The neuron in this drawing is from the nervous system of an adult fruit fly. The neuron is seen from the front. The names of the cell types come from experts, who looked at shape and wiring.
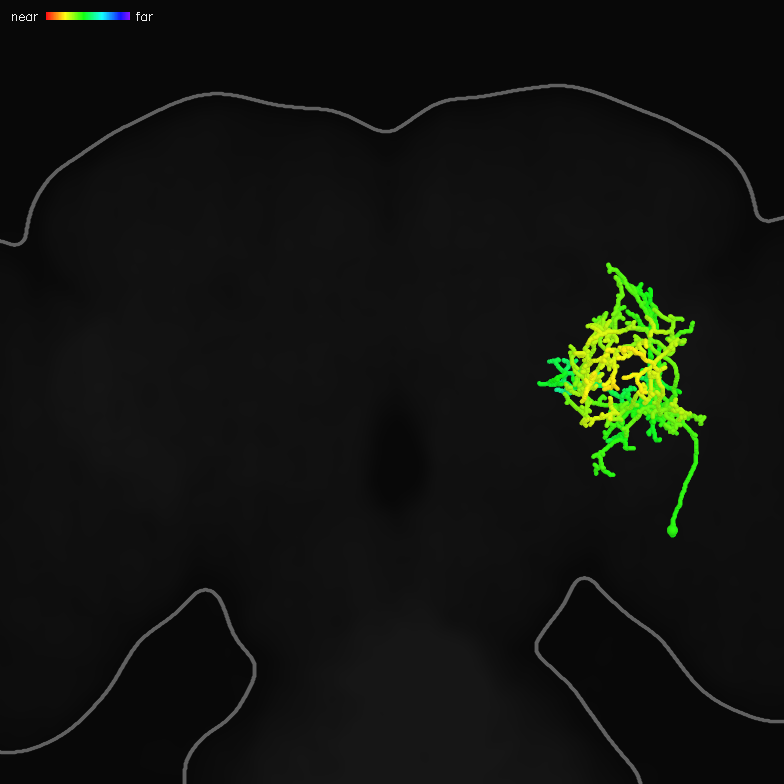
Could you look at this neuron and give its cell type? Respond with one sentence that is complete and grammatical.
It is as AVLP108 that this neuron is typed.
